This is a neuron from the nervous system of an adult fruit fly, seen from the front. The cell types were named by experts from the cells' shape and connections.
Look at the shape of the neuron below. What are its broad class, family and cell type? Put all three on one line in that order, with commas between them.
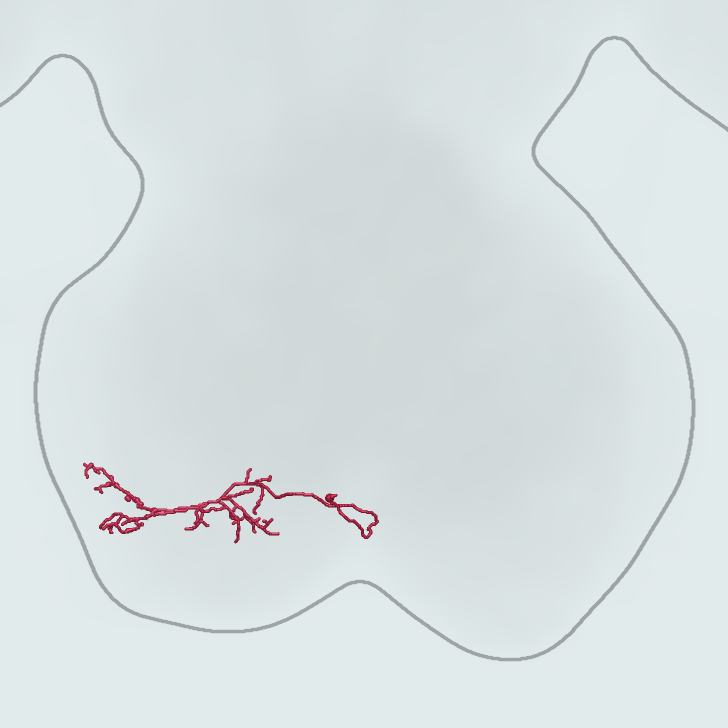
nerve-cord intrinsic neuron, hemilineage 14A, IN14A114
